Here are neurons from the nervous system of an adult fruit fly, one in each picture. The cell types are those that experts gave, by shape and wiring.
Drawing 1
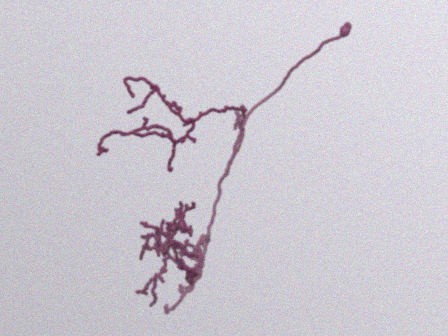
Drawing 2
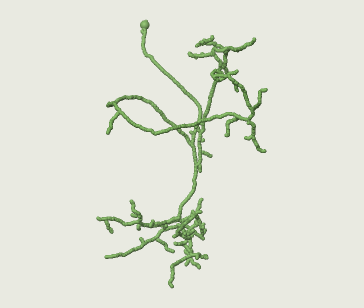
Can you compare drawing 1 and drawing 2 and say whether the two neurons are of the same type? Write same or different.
different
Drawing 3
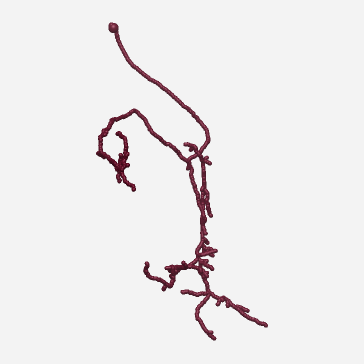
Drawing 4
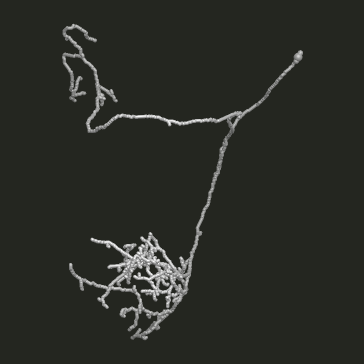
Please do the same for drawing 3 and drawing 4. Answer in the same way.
different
